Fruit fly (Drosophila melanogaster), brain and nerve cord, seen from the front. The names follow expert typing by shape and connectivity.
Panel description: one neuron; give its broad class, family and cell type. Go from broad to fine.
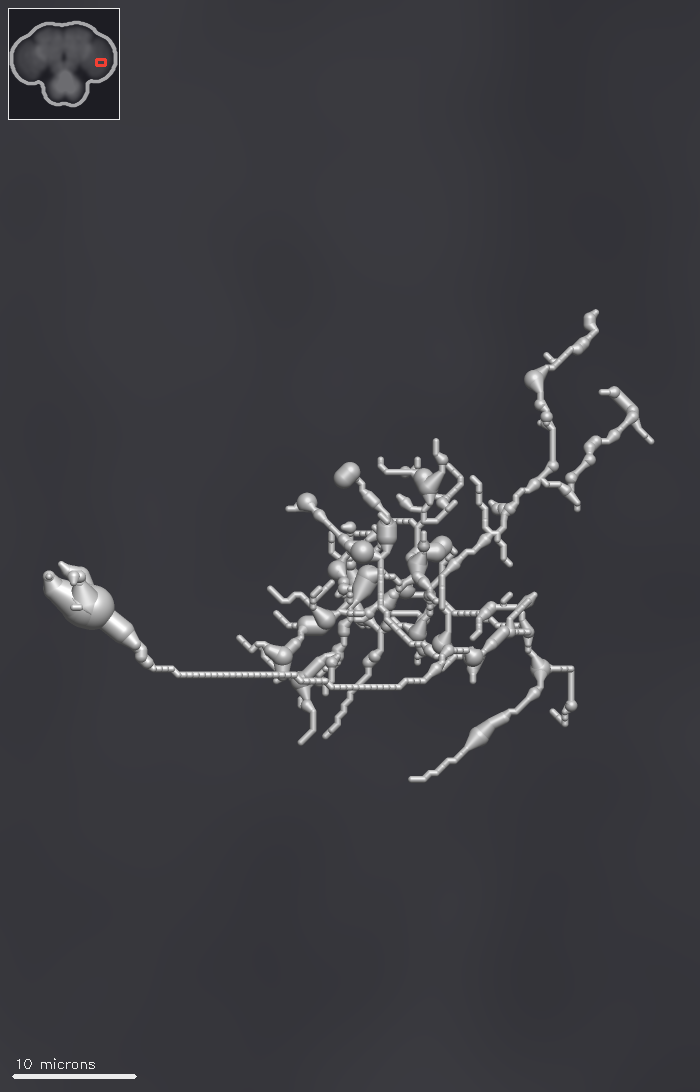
optic-lobe intrinsic neuron; Dm; Dm10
